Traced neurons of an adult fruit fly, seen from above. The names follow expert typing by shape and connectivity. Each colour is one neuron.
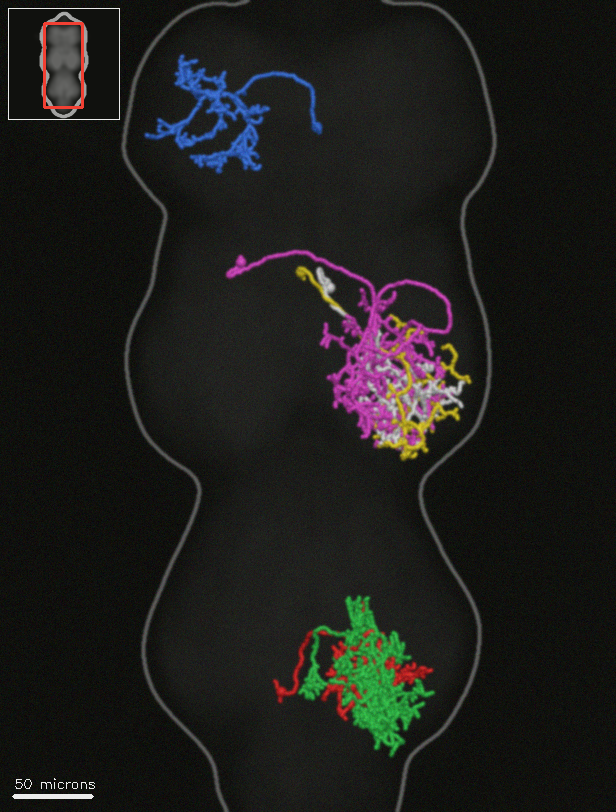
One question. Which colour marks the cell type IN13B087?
green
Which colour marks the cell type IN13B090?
yellow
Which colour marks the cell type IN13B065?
blue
